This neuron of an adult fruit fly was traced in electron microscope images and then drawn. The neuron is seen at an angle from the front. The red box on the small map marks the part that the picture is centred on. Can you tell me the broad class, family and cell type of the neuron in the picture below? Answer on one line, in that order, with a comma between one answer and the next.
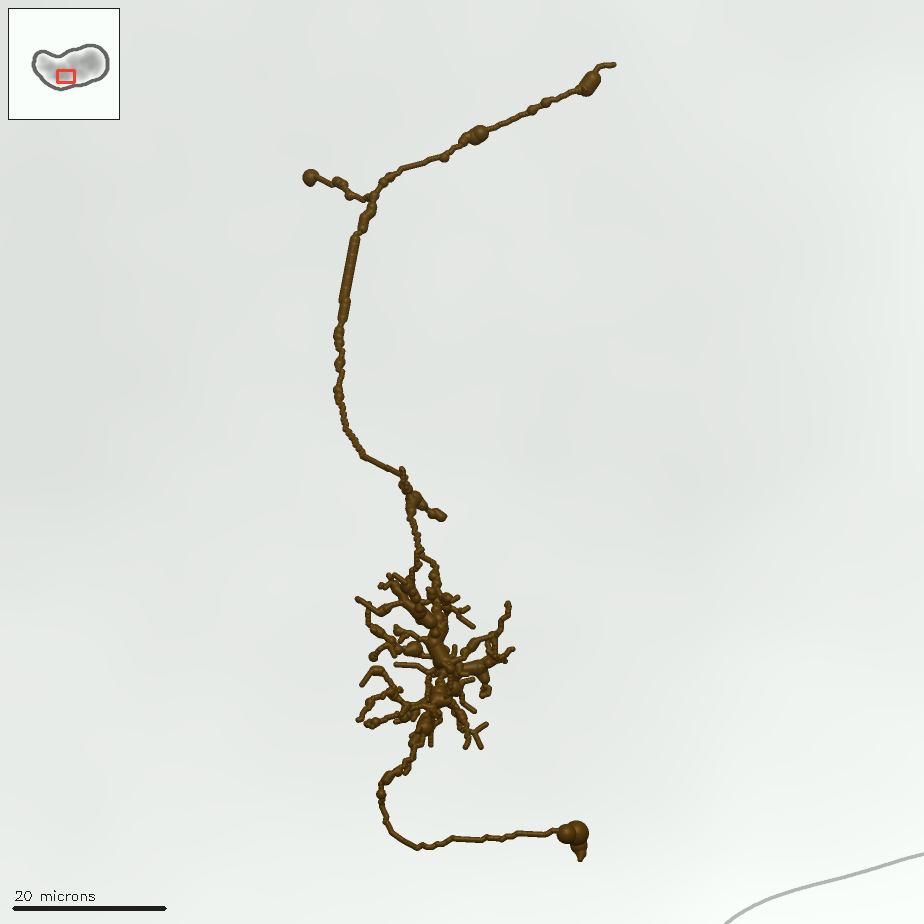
optic-lobe intrinsic neuron, TmY, TmY3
